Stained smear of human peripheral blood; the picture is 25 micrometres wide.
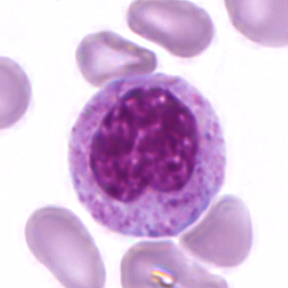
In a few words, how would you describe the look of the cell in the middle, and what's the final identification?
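You've got a smooth, round outline and pale lilac cytoplasm, with fine reddish-purple granules scattered all through it and no vacuoles. It's a myelocyte.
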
